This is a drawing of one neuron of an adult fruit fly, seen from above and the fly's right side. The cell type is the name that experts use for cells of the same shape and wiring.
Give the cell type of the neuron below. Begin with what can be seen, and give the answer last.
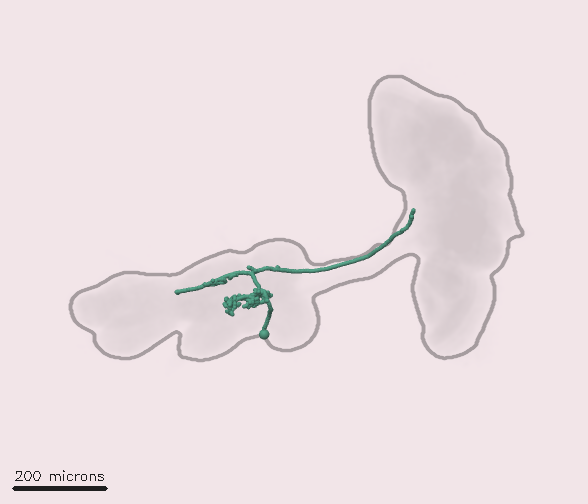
It runs through the neck, between the brain and the nerve cord. From left to right in the picture it spans about 500 microns. This is an ascending neuron. Its cell type is AN06A092.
